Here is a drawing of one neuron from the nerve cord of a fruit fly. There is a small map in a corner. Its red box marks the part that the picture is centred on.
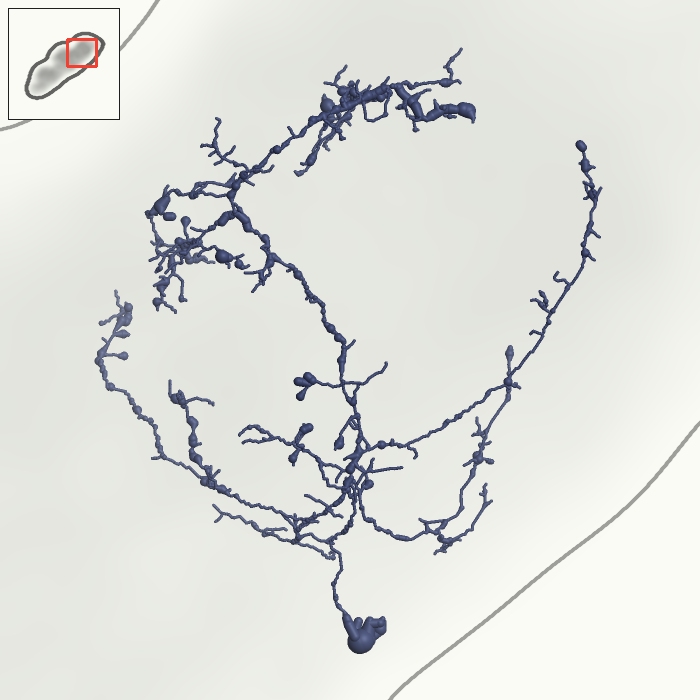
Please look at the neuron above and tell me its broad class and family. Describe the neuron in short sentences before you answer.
The picture shows more than a hundred branch ends. In this view it is about as wide as it is tall. It is a nerve-cord intrinsic neuron. The family is hemilineage 19A.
